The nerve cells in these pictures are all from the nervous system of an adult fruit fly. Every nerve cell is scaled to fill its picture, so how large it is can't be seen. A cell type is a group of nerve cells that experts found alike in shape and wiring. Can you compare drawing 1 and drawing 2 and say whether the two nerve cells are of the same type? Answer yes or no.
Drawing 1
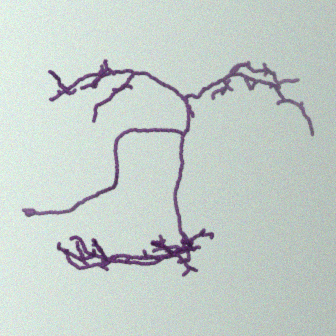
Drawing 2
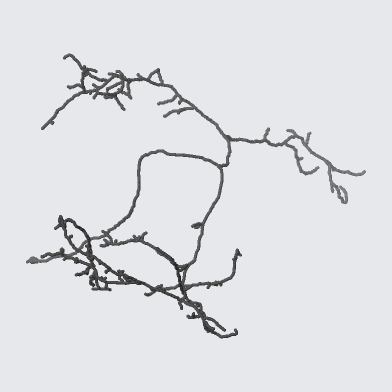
yes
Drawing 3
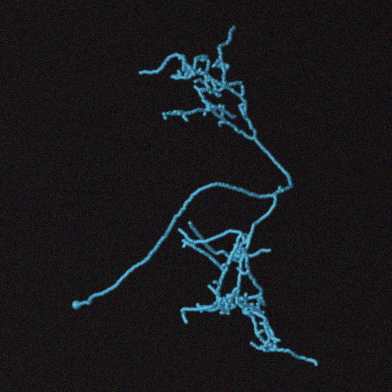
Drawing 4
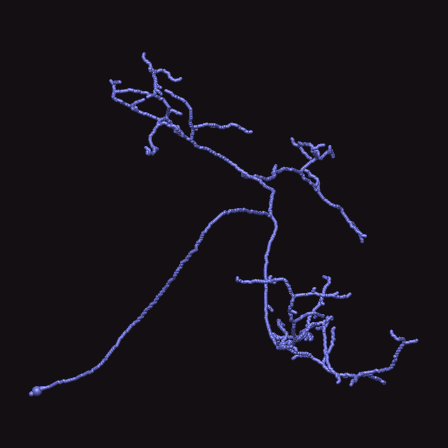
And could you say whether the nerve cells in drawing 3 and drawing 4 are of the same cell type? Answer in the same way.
yes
